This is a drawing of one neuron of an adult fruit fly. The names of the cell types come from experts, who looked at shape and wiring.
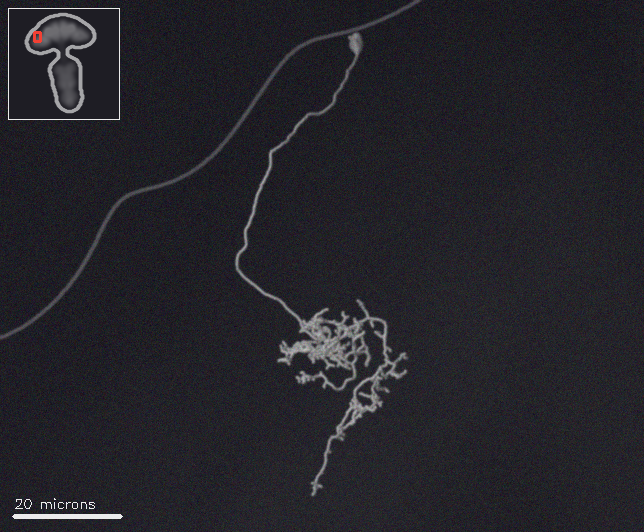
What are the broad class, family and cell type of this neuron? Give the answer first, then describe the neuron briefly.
It is an optic-lobe intrinsic neuron. Its family is Mi. The cell type is Mi16. It lies in the brain. From top to bottom in the picture it spans about 85 microns.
